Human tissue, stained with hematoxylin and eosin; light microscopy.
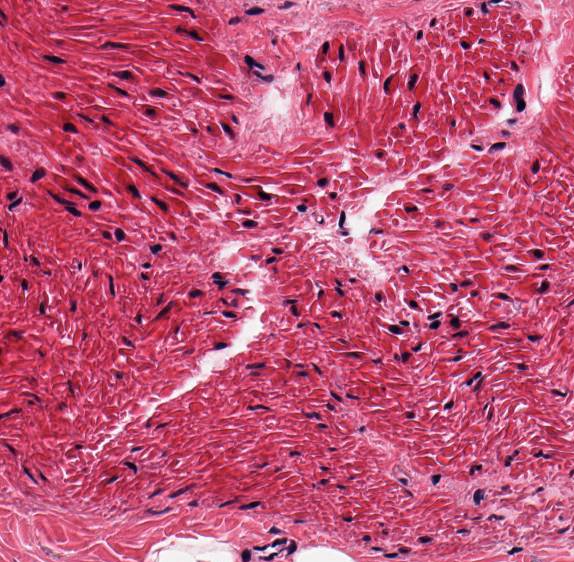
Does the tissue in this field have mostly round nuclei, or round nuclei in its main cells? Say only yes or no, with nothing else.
No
